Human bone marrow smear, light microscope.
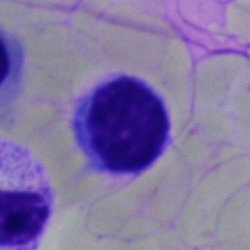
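Lymphocyte, the central cell of a stained human bone marrow smear under the light microscope. The cell is round, with a smooth outline and no surface projections or blebs. Chromatin is dark purple and densely stained throughout the nucleus. No vacuoles are visible in the cytoplasm.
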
